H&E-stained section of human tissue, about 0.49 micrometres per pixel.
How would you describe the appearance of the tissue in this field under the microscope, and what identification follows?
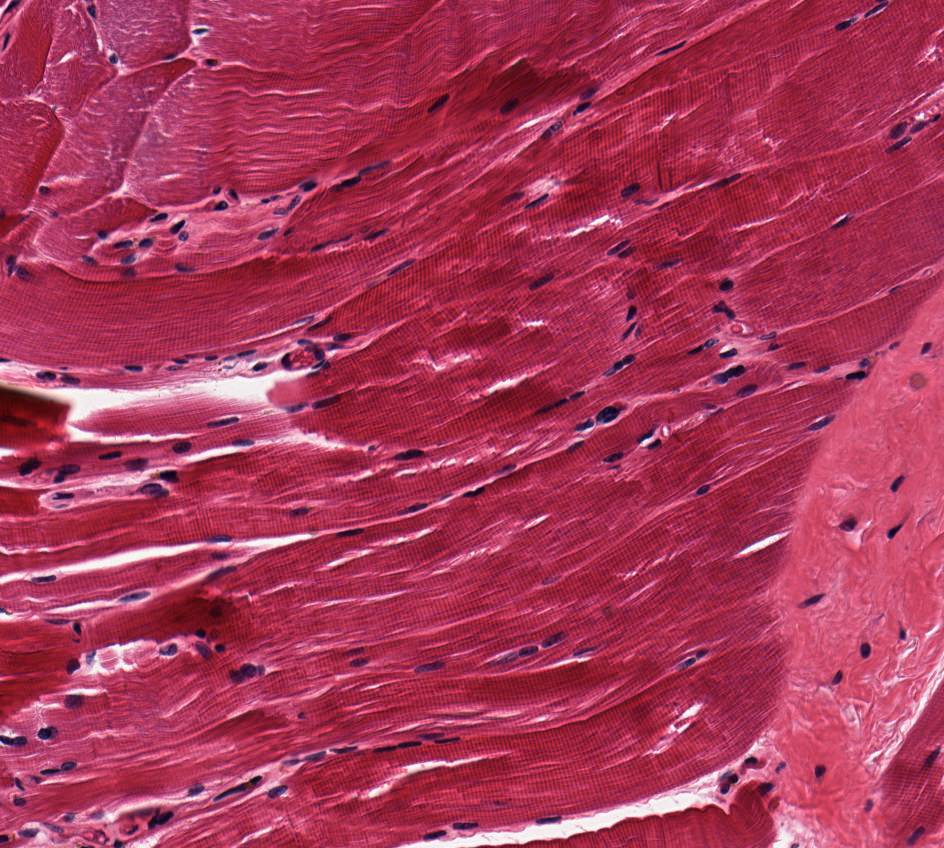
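Start with the fibres: fine transverse striations cross their deep red cytoplasm. Dark, elongated nuclei sit at the edges, not the centres. Along the right edge lies a paler pink band of dense connective tissue, its nuclei sparse and scattered. This is skeletal muscle.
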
